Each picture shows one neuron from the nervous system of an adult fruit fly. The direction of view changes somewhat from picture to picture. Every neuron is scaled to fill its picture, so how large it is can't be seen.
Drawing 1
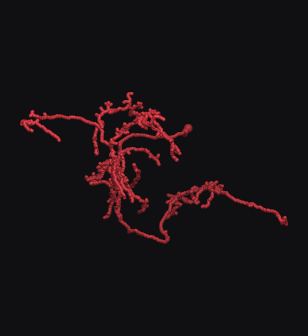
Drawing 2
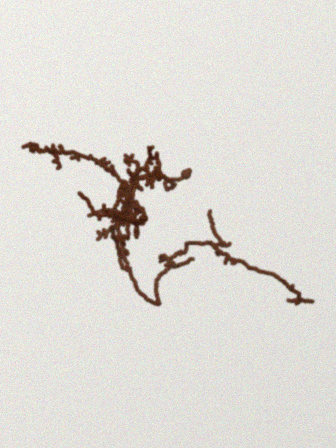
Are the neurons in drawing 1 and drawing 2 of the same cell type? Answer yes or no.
no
